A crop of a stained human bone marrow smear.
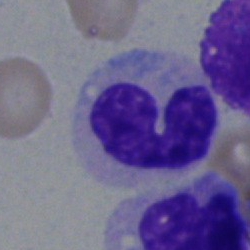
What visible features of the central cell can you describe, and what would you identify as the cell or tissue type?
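The outline is round, with a smooth edge. A deep notch is cut into the upper side of the nucleus, giving it a bean or heart shape. The chromatin is dark purple and clumped, with small paler patches between the clumps. One small clear spot is present in the cytoplasm, to the upper left of the nucleus. This is a band neutrophil.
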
